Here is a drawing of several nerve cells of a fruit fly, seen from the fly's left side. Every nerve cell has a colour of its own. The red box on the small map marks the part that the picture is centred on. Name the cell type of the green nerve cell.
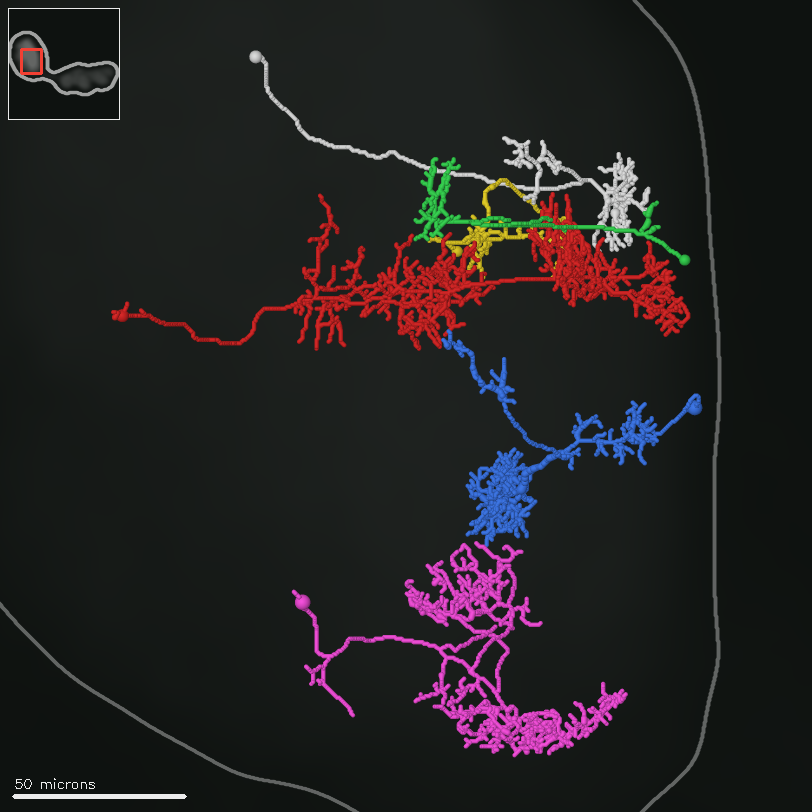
T4d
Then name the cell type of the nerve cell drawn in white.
TmY20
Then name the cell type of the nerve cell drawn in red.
TmY15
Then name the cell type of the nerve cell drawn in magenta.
TmY19a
